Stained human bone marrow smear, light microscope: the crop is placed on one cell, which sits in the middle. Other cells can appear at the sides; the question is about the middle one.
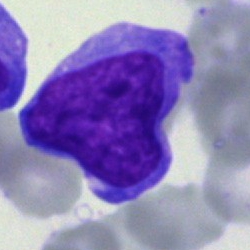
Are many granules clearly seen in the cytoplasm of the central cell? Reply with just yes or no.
No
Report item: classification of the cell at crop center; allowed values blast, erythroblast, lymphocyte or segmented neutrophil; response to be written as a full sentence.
The cell featured at the centre of this crop is a blast.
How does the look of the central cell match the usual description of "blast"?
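This is a blast.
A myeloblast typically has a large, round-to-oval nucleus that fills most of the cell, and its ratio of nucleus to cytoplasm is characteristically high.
Here the nucleus fills most of the cell and leaves only a modest rim of blue cytoplasm, which agrees with that high ratio. The outline of the nucleus, however, is irregular, with a notch on its right side, which does not match the usual round-to-oval shape. The chromatin is finely textured, with scattered darker patches rather than coarse clumps.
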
